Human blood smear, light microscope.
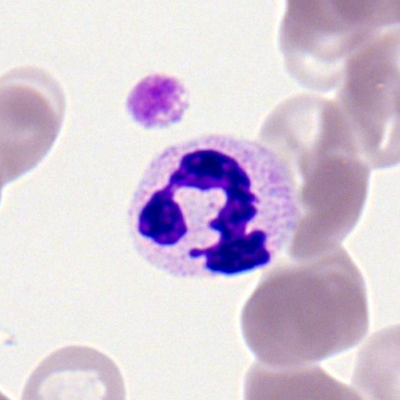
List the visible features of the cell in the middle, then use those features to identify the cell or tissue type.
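Round, smooth outline. Nuclear lobes curve around a pale cytoplasmic patch near the cell centre. Cytoplasm filled with fine pinkish-violet granules; no vacuoles seen. Cell: segmented neutrophil.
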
